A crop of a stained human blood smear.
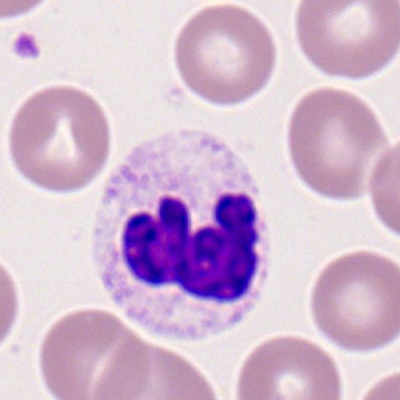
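Segmented neutrophil: the cell in the middle of this light-microscope view. Outline rounded and smooth, without surface projections. Nucleus in the lower part of the cell; wider band of cytoplasm above it. No nucleoli visible. Fine, small lilac granules throughout the cytoplasm.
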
